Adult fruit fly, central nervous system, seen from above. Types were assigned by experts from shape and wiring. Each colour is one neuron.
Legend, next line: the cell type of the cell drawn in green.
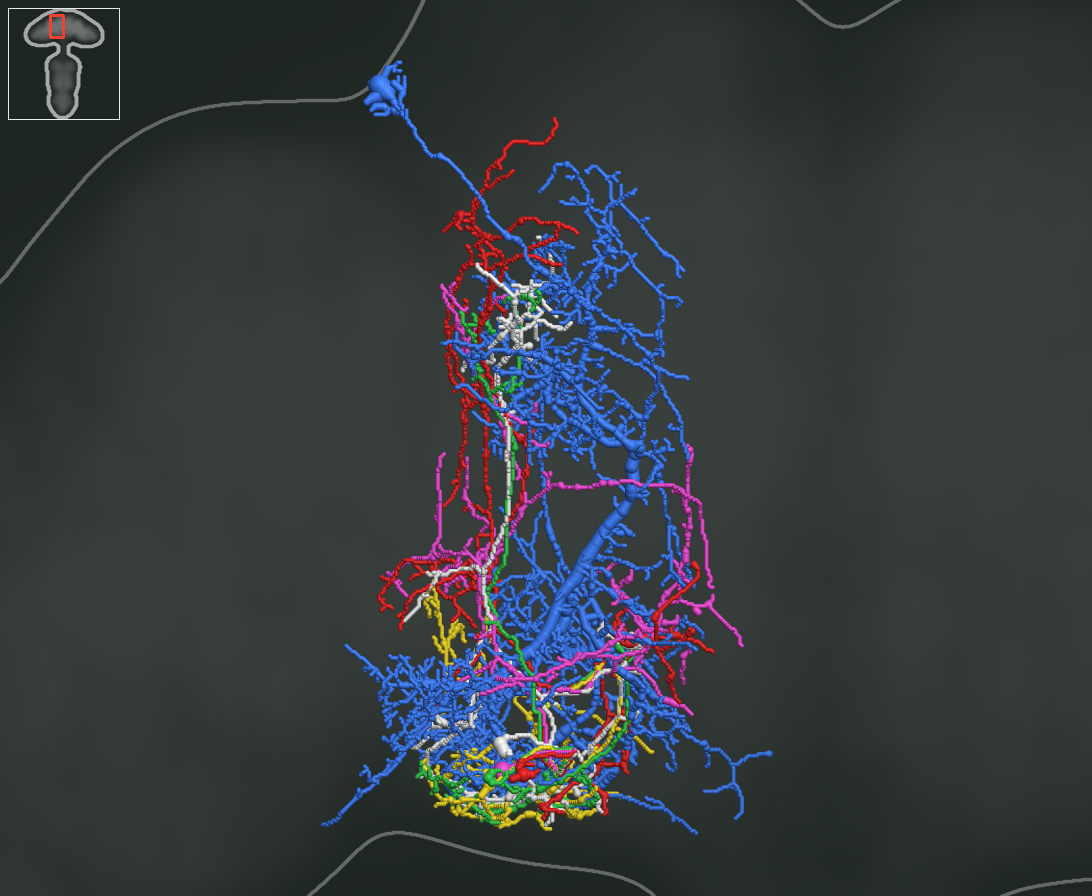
PS193b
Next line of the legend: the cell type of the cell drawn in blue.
PS013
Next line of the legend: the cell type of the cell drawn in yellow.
PS194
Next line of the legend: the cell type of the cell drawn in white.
PS193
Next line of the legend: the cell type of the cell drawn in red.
PS191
